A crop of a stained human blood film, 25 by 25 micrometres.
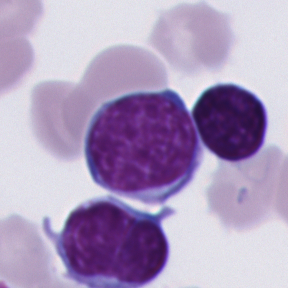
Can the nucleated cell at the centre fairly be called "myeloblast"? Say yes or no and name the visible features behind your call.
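The deciding feature: the nucleus stains paler than that of the smaller cell touching it at upper right.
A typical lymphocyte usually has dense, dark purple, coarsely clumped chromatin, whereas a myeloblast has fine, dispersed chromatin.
The pale nucleus therefore speaks for myeloblast and against typical lymphocyte, and the name myeloblast fits.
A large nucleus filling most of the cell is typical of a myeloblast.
Here the blue cytoplasm is just a thin rim, in keeping with that.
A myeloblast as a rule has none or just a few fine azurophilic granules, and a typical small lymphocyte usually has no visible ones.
No granules are visible, so this point fits both names. The outline is rounded and smooth, with no vacuoles.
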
